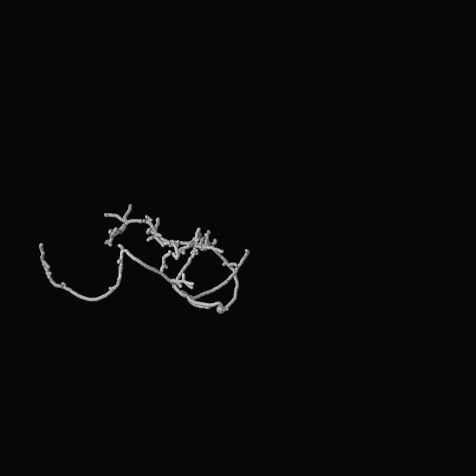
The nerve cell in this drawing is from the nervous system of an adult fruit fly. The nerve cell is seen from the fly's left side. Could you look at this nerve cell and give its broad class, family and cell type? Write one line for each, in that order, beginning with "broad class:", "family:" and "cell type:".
broad class: nerve-cord intrinsic neuron
family: hemilineage 12B
cell type: IN12B044_a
